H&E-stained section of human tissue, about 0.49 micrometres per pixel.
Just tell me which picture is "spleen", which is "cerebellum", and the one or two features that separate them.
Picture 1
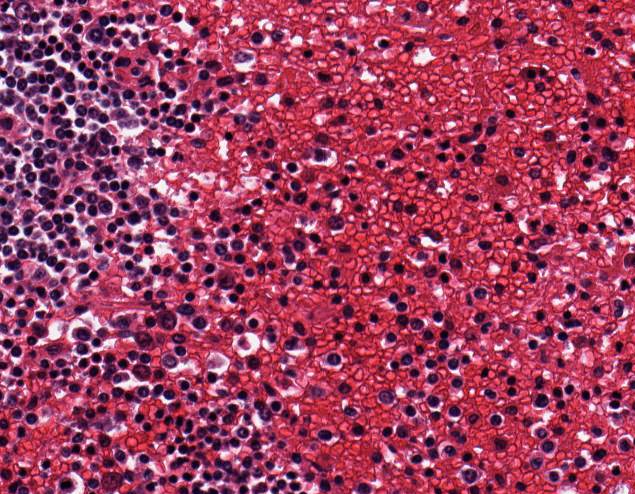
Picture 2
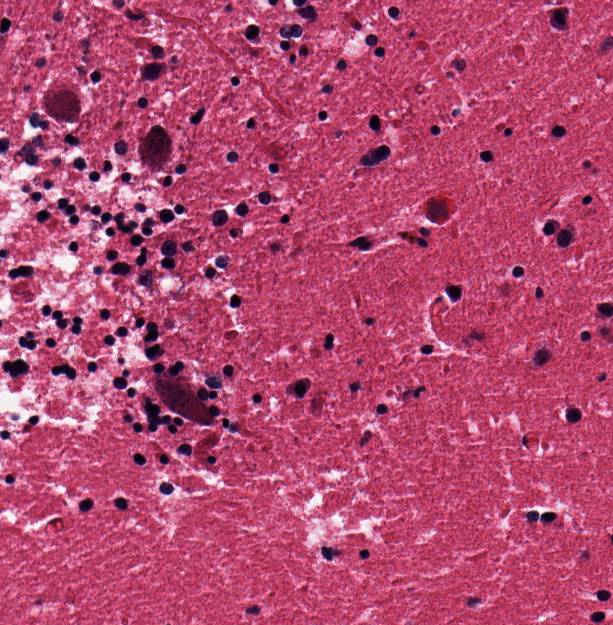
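Picture 1: spleen. Picture 2: cerebellum. Both contain a zone of small, round, dark nuclei with little cytoplasm: the left zone of picture 1, made mostly of lymphocytes, and the crowded band at the left of picture 2. Beside it, picture 1 has a right zone of tightly packed red blood cells filling almost all the space and merging gradually with the left, whereas picture 2 has a pink matrix with scattered nuclei, some in a clear halo. A few large, darkly stained cell bodies edge the nuclear band in picture 2.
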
